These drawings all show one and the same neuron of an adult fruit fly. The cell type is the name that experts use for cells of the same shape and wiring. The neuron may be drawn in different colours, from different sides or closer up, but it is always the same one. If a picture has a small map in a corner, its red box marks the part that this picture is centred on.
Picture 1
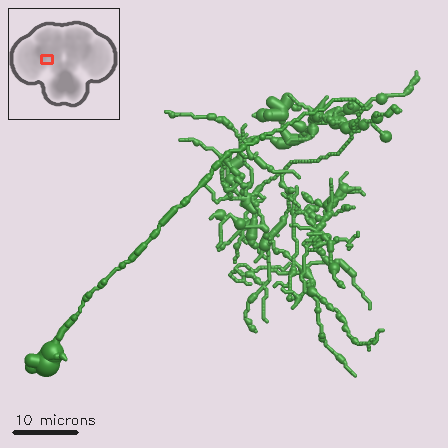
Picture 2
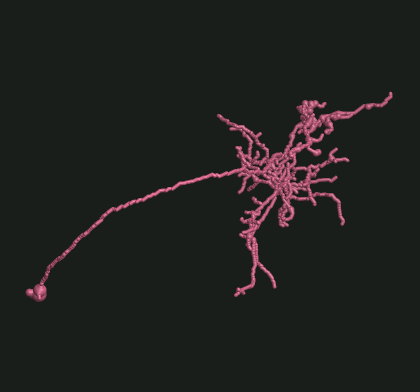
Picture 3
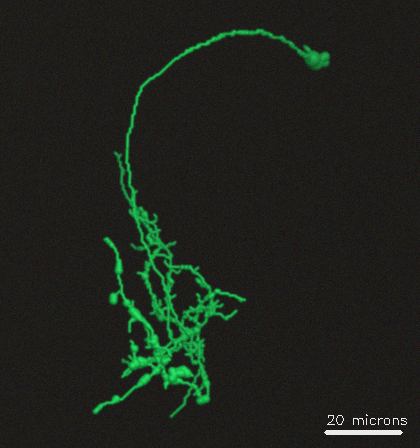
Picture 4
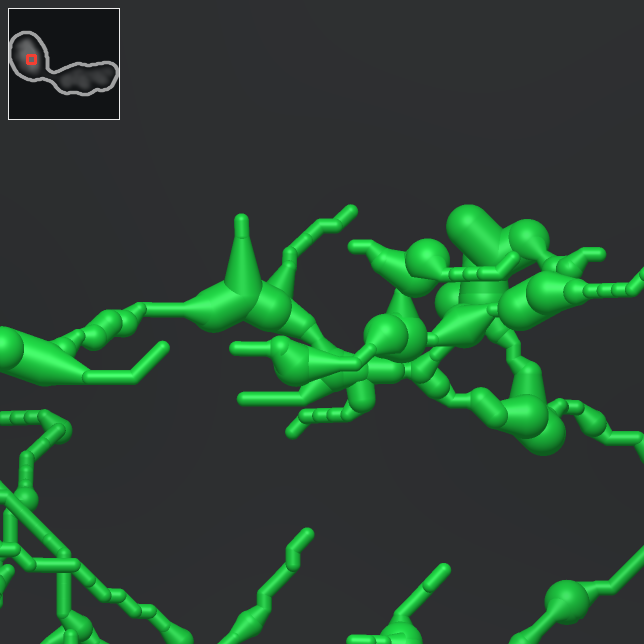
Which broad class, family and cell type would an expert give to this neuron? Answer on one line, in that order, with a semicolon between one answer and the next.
central-brain intrinsic neuron; hemilineage WEDa2; WED033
